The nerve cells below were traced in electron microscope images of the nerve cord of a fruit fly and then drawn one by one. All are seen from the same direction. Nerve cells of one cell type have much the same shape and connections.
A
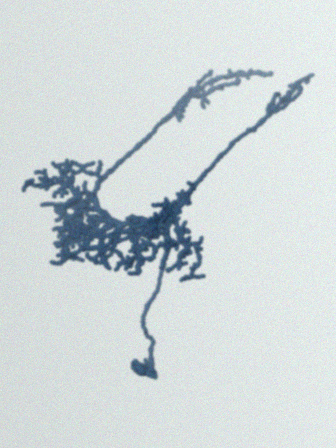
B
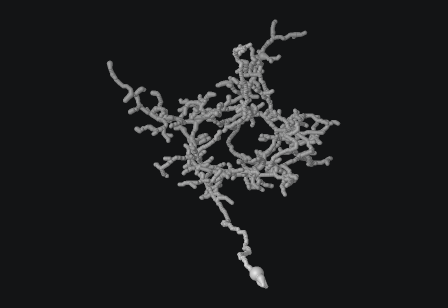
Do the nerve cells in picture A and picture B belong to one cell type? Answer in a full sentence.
They are of different cell types.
